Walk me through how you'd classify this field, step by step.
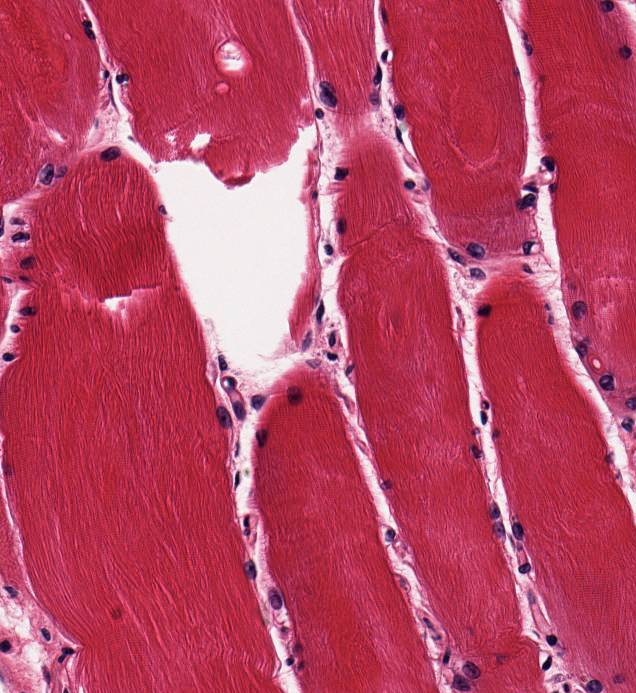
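This is skeletal muscle. First, the nuclei: dark purple and oval, they lie at fibre edges and in the gaps between fibres, not in fibre centres.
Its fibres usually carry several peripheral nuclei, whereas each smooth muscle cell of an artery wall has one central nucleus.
Second, the deep pink-red cytoplasm shows fine lines along each fibre's length.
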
